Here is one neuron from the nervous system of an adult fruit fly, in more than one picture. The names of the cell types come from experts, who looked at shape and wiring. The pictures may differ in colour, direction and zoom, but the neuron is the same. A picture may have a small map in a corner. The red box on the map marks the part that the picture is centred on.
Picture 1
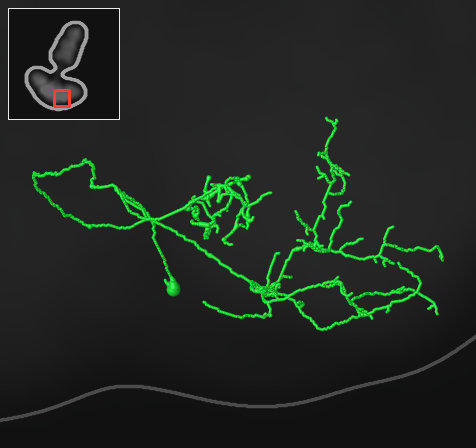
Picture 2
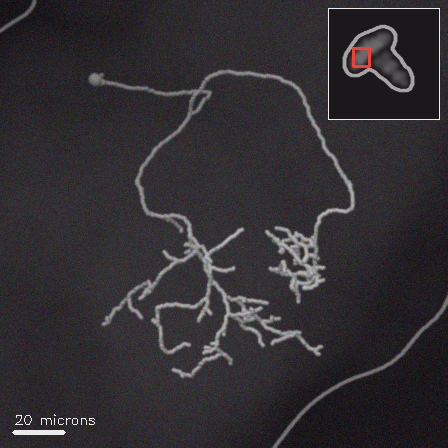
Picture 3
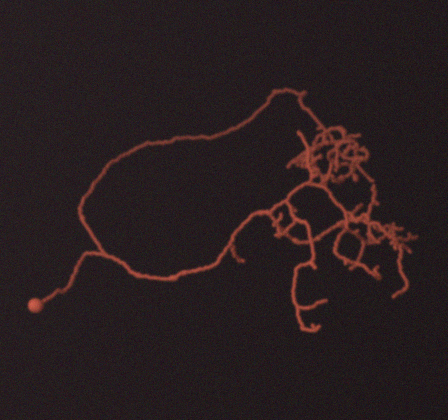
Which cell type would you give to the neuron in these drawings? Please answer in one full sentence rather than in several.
This neuron belongs to the cell type SLP240_b.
